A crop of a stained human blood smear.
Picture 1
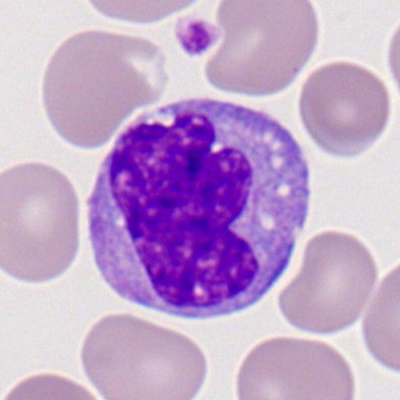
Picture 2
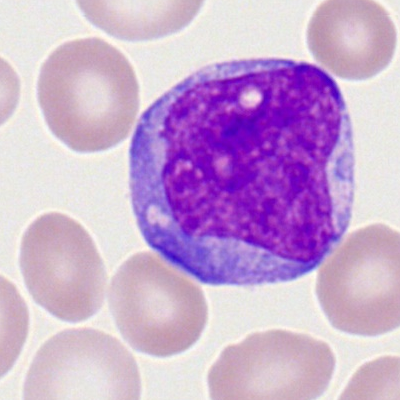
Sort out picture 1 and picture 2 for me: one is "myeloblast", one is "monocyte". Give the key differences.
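The monocyte is in picture 1, and the myeloblast is in picture 2. Start with the cytoplasm: the monocyte's is pale greyish lavender with a fine dusty texture and no coarse granules, plus a few small clear vacuoles.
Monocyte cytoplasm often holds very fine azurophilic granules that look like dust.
In the myeloblast, by contrast, no distinct granules are seen, and the nucleus fills most of the cell.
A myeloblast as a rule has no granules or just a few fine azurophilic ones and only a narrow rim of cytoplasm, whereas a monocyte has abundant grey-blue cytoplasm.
A small pale round spot lies near the top of the myeloblast's nucleus, and there's a shallow notch on its right side.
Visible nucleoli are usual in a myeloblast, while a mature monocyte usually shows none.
The monocyte's chromatin is dark purple with many small pale gaps scattered through it. Outlines differ too: round and smooth for the monocyte, roughly rounded with a few blunt corners for the myeloblast. A small purple platelet sits just above the monocyte, and red cells touch the myeloblast's lower edge.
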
